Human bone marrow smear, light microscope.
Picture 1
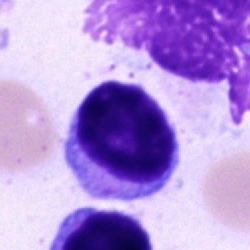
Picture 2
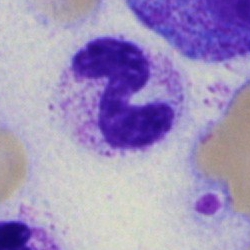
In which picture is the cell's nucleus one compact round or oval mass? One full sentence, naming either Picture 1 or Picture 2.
In picture 1, the nucleus of the cell is one compact round or oval mass.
